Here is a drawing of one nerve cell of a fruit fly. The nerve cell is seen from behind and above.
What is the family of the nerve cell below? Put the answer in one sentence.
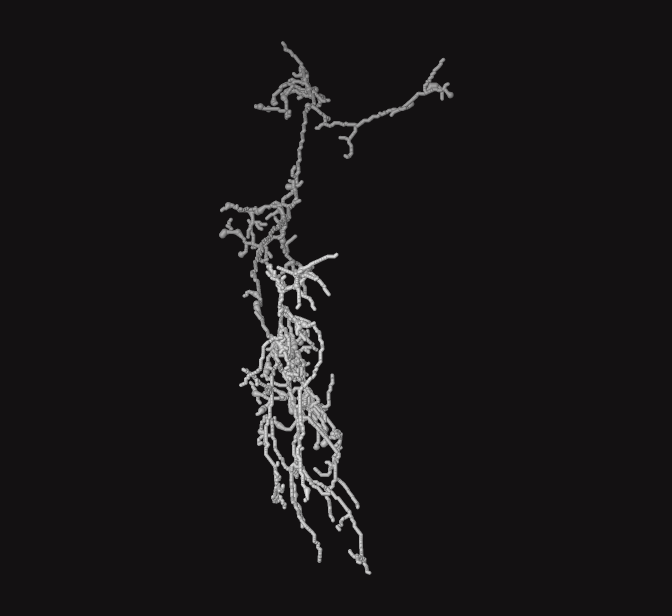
The family is hemilineage 09A.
